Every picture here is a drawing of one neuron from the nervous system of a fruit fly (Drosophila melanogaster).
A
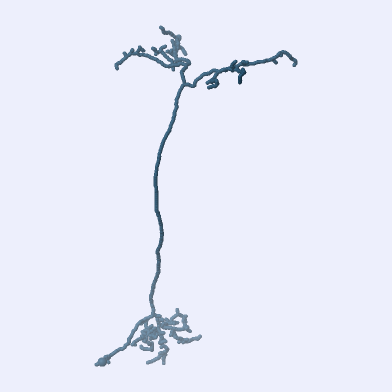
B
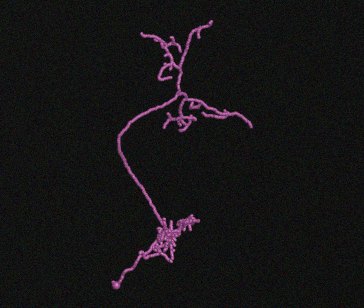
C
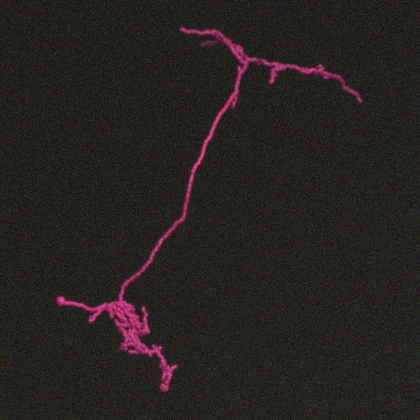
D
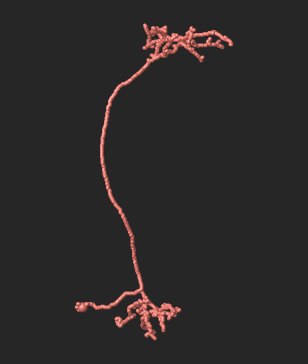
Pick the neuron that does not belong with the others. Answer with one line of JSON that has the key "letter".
{"letter": "C"}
